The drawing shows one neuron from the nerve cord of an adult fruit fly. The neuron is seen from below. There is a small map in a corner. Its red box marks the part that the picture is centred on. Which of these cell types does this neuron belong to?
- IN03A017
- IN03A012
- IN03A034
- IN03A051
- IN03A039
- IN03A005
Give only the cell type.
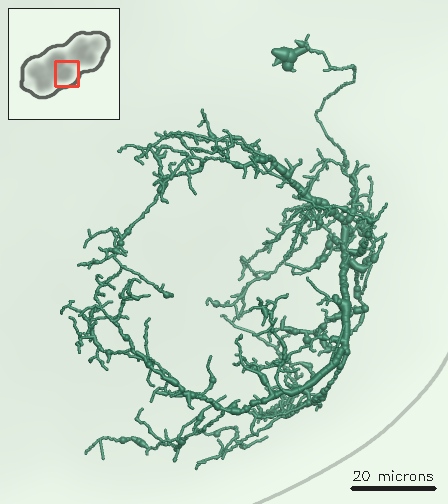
IN03A039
